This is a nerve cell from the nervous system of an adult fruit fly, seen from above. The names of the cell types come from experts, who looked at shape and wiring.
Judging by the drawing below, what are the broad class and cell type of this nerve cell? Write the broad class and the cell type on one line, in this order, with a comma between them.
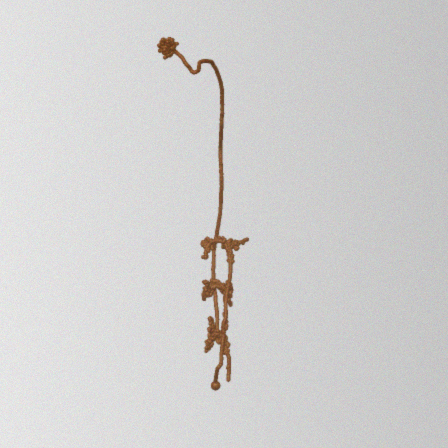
ascending neuron, ANXXX098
